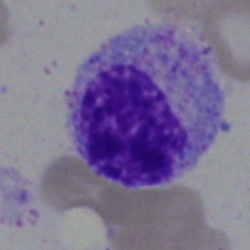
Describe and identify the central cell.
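Let me look first at the nucleus: it sits off-centre, pushed toward the lower left of the cell. Its chromatin is dark purple and clumped, broken by small pale gaps. The rim of cytoplasm, then, is widest on the upper right side. Purple granules are scattered all through that cytoplasm. So, put plainly, this is a myelocyte.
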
